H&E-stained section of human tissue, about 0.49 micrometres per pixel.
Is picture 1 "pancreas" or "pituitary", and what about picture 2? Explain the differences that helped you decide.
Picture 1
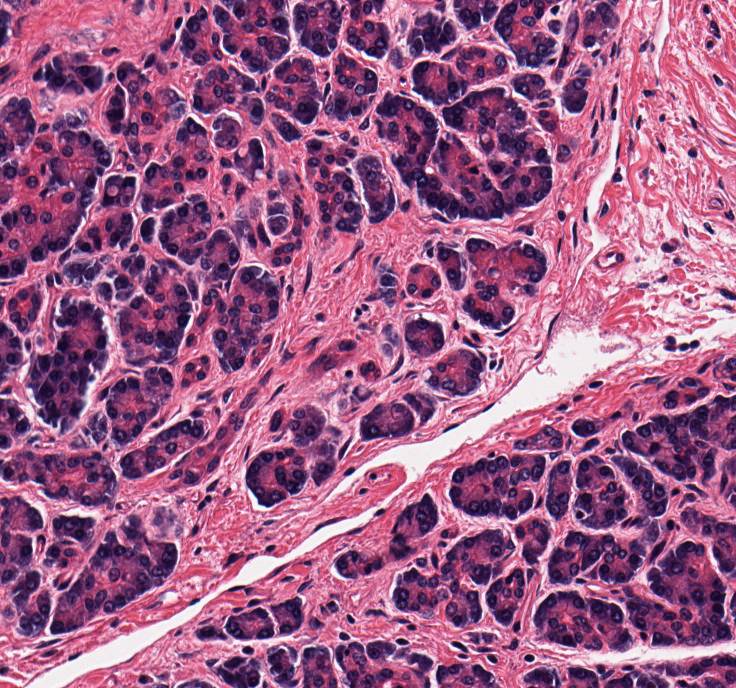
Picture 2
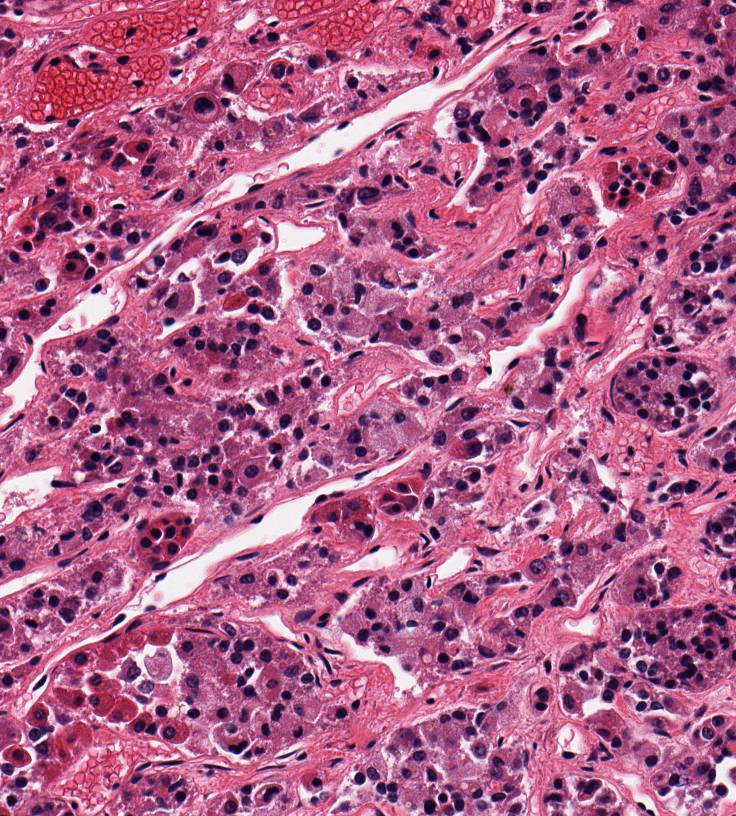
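The pancreas is in picture 1 and the pituitary in picture 2. In the pancreas you've got lots of small acini grouped into lobules, with pink fibrous septa between them. Those acini are small rounded clusters of cells with inconspicuous lumens, and their nuclei are round, dark and sit toward the outer edge. The pituitary's cells sit in nests and cords instead, split up by thin pink fibrous bands running diagonally from lower left to upper right, and most have ample granular purple-pink cytoplasm. There are vessels packed with red blood cells at its top left. Neither picture has any fat cells.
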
